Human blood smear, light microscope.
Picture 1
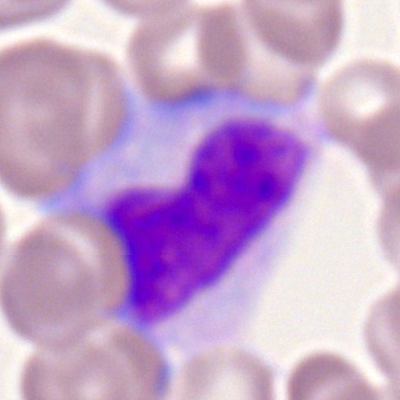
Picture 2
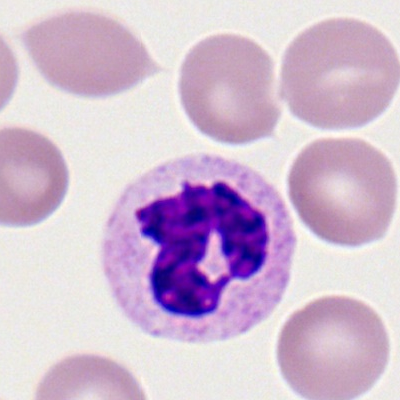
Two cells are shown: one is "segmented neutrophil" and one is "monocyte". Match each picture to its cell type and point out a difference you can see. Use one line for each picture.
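The cell in picture 1 is a monocyte. No distinct granules are visible in the cytoplasm.
The cell in picture 2 is a segmented neutrophil. Fine lilac granules are scattered throughout the cytoplasm.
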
